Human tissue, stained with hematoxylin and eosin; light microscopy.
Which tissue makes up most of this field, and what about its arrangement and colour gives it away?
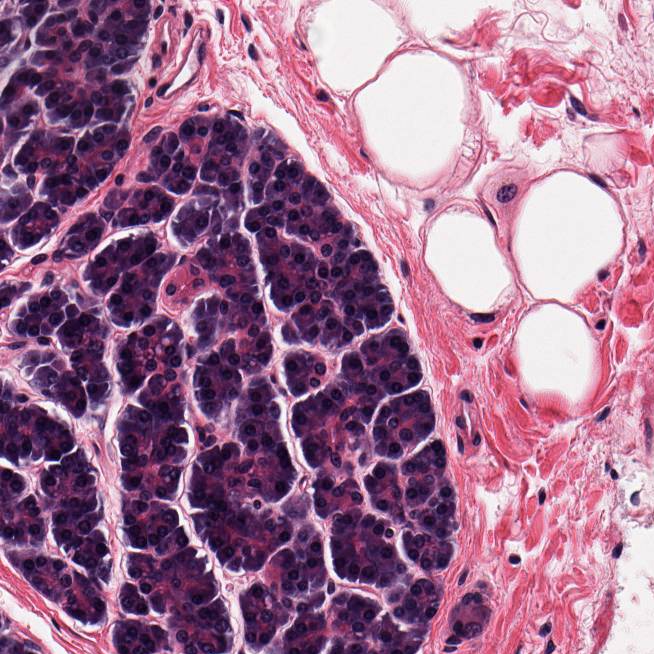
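That's exocrine pancreas, mostly. The lobule on the left and centre is built of small rounded acini with no clearly open lumens, and connective tissue and fat sit to its right. The deep purple, strongly basophilic cytoplasm does the work here: Brunner glands usually have pale, foamy mucous cytoplasm instead. Nuclei are small, round and dark.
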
